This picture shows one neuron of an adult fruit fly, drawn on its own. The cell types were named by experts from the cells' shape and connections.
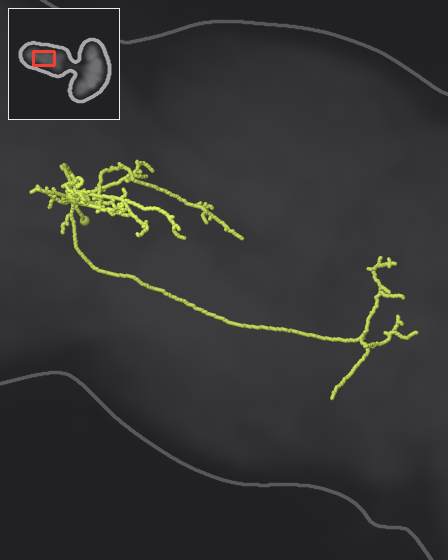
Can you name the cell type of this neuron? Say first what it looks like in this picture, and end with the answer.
It lies in the nerve cord. The cell body can be seen on the left of the picture. It is a nerve-cord intrinsic neuron. The cell type is IN19B094.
